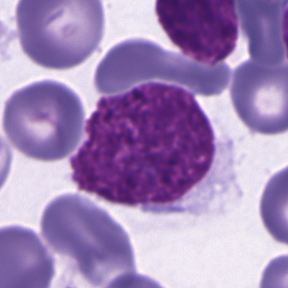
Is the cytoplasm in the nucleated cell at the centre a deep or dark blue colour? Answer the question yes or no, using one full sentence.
No, in this cell the cytoplasm is pink, salmon or almost colourless, lacking any blue or grey.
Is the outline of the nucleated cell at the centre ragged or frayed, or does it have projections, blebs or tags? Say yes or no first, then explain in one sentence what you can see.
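Yes. The outer edge of the cytoplasm on the right is frayed and ragged.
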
